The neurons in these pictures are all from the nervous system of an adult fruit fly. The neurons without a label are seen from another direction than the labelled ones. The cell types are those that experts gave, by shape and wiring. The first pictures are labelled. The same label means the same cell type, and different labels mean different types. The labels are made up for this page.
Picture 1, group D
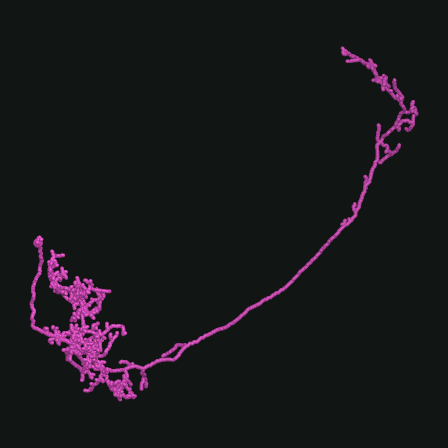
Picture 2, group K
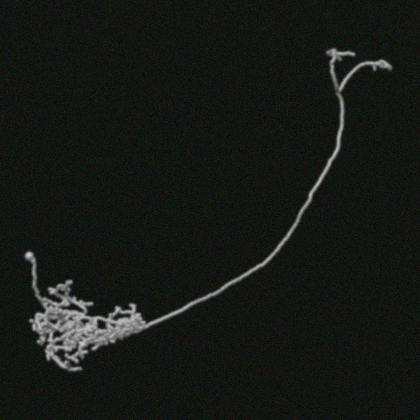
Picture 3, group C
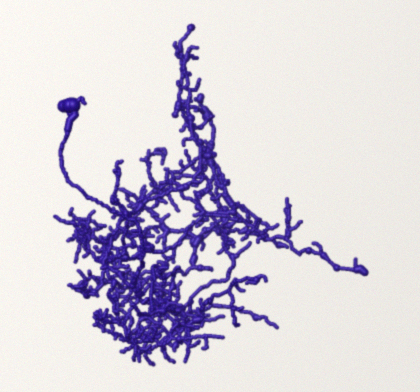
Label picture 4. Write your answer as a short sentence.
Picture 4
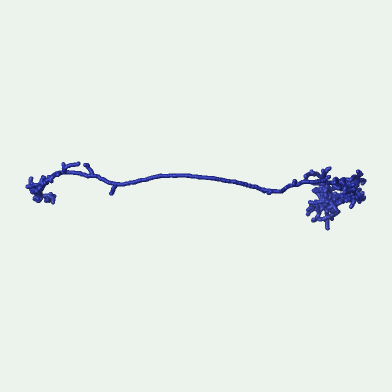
It belongs to group D.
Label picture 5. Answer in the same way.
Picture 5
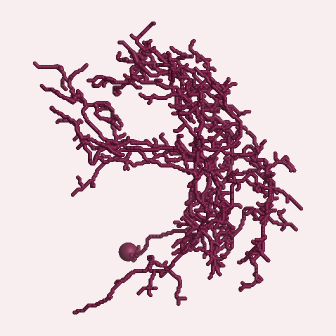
It belongs to group C.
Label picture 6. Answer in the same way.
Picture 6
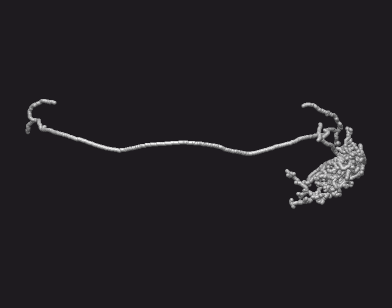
It belongs to group K.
